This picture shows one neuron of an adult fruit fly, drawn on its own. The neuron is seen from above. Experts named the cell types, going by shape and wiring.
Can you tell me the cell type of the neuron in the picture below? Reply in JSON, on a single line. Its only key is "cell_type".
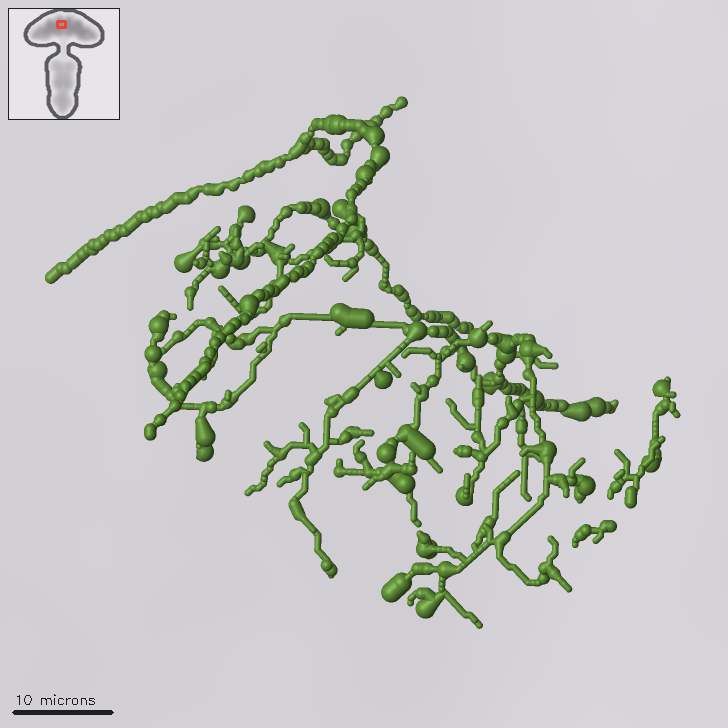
{"cell_type": "FB7H"}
